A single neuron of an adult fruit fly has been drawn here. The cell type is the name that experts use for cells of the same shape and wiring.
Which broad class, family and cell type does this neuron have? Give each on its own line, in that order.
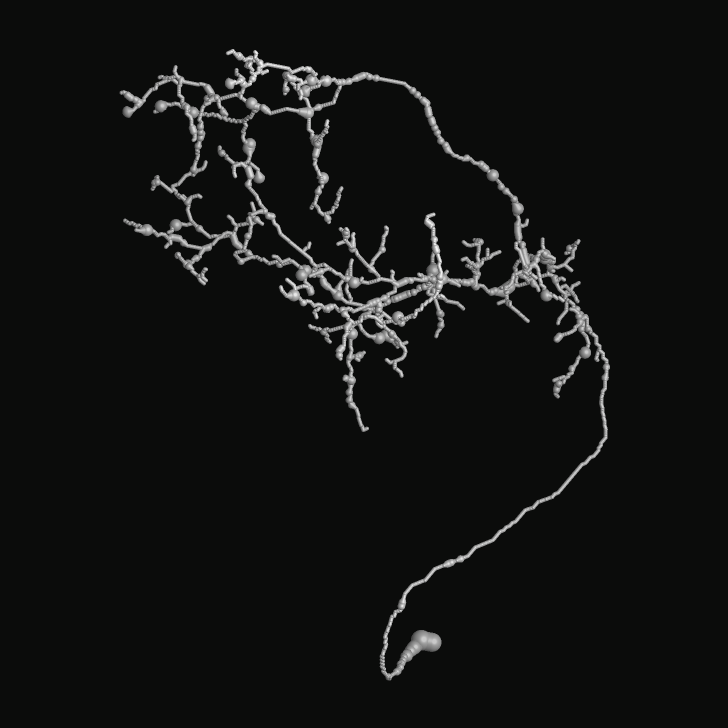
central-brain intrinsic neuron
hemilineage LHa3
LHAV3b2_b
